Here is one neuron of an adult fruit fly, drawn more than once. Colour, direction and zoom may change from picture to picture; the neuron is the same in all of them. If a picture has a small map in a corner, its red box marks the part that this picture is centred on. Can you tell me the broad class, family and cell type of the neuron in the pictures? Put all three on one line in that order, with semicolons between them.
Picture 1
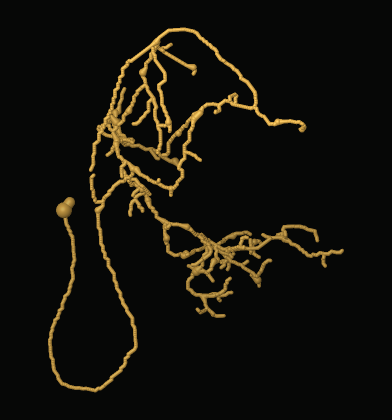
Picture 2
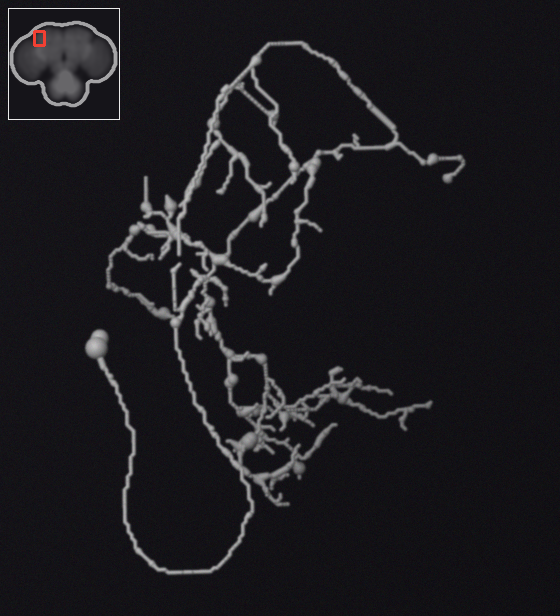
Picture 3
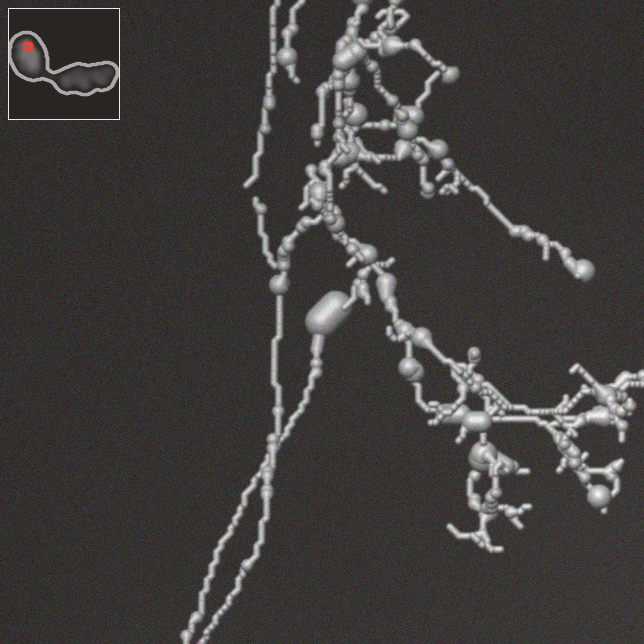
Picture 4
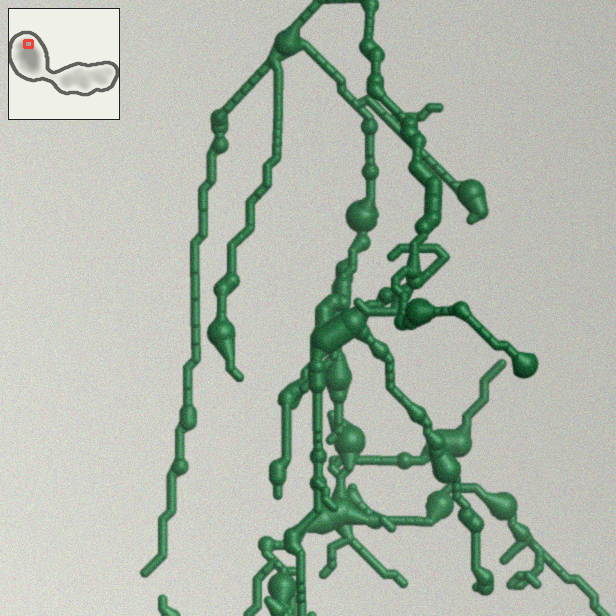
central-brain intrinsic neuron; hemilineage LHl1; LHAV4d5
